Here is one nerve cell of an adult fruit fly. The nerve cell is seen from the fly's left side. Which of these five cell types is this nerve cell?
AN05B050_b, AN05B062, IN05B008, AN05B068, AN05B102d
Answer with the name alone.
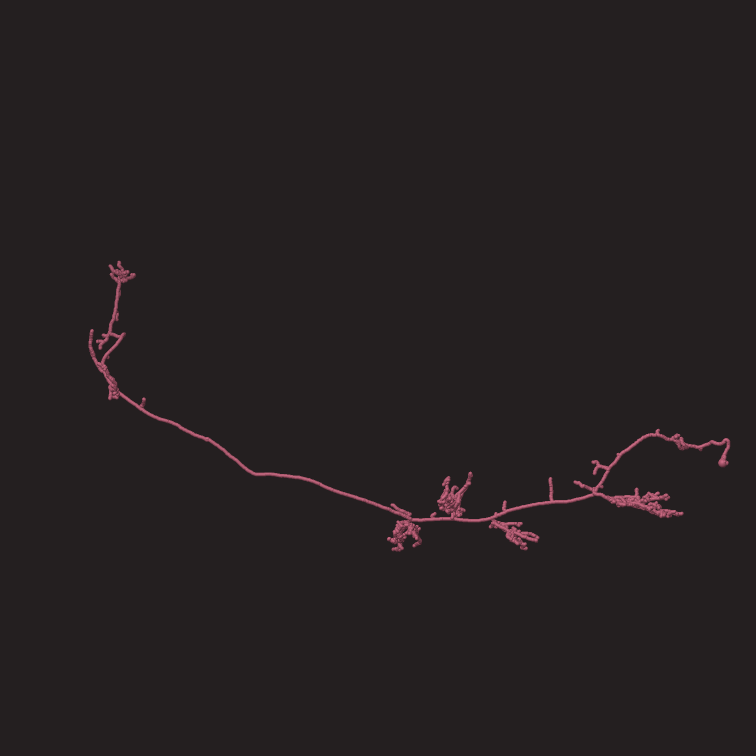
AN05B102d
